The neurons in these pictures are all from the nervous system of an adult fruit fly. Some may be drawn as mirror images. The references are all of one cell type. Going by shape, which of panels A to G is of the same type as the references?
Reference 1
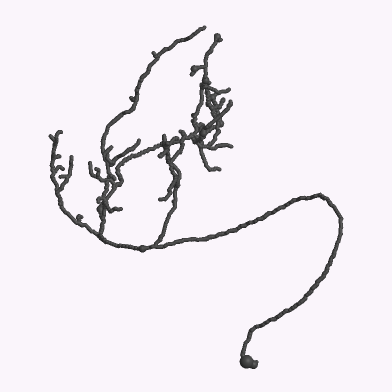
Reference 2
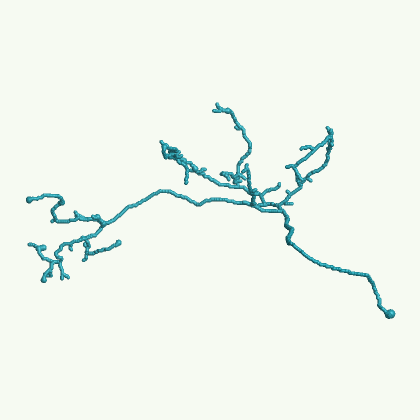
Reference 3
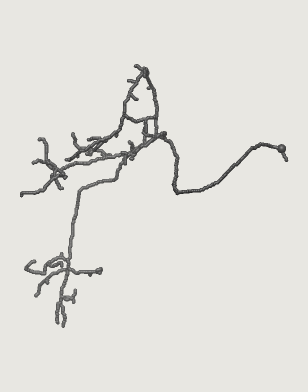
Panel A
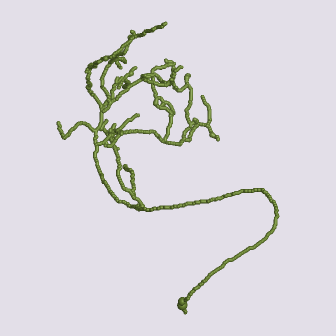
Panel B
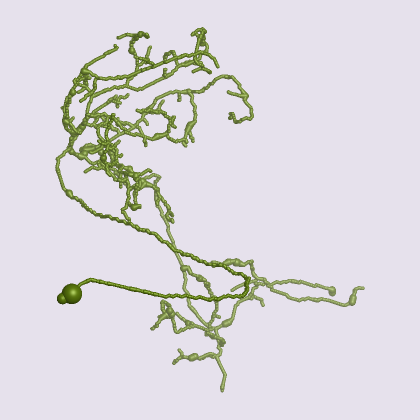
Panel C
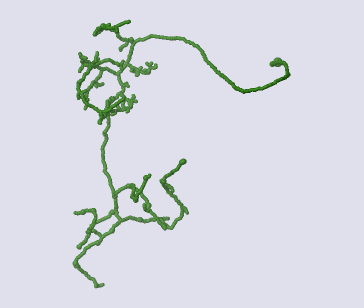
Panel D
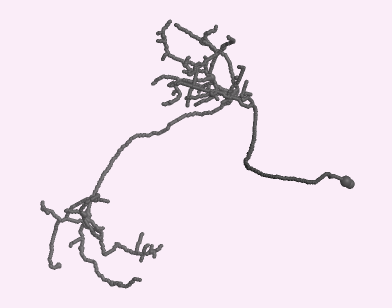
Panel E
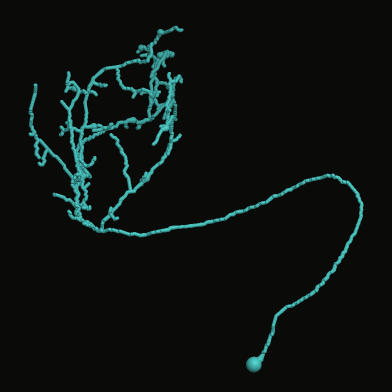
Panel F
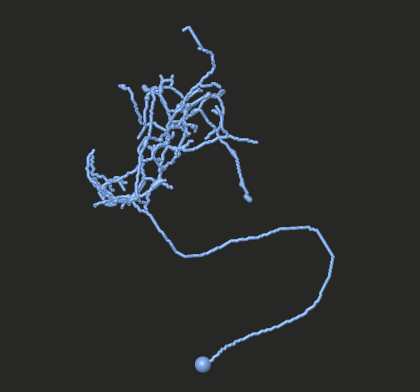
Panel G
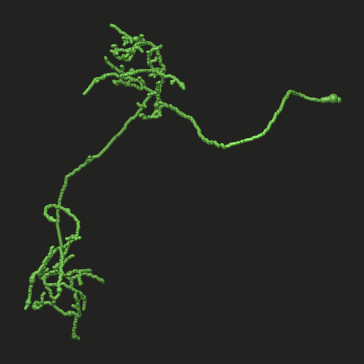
Panel E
